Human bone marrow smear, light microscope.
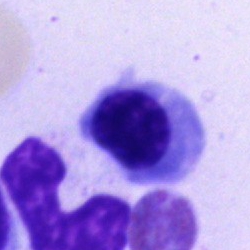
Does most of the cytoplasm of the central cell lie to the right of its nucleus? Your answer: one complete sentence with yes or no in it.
Yes, it is to the right of the nucleus that most cytoplasm lies.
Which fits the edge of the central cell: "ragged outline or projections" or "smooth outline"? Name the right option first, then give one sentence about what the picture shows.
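Ragged outline or projections. A small pale bleb projects from the top edge of the cell.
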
